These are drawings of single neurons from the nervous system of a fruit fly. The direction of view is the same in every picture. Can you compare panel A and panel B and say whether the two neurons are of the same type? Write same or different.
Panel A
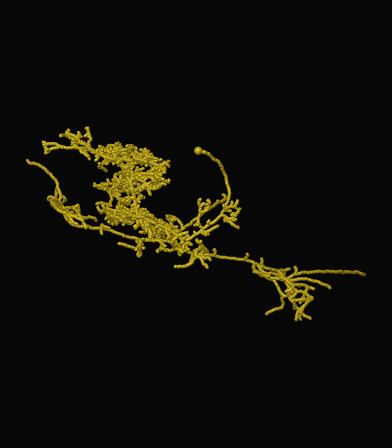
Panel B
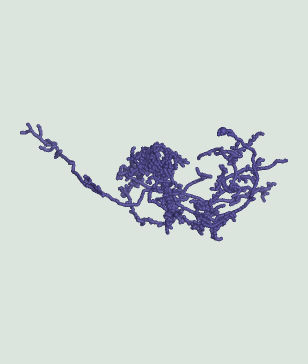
different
